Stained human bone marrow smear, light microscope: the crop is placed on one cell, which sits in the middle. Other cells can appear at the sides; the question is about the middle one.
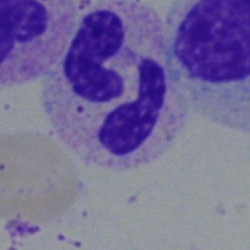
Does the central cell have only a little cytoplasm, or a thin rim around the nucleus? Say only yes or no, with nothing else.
No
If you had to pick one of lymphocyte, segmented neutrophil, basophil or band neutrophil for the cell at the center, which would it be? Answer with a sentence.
The middle cell in this particular crop is a segmented neutrophil.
